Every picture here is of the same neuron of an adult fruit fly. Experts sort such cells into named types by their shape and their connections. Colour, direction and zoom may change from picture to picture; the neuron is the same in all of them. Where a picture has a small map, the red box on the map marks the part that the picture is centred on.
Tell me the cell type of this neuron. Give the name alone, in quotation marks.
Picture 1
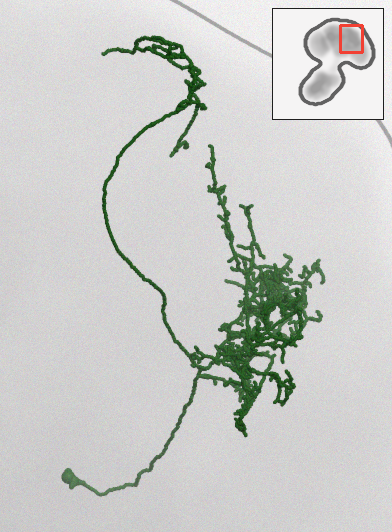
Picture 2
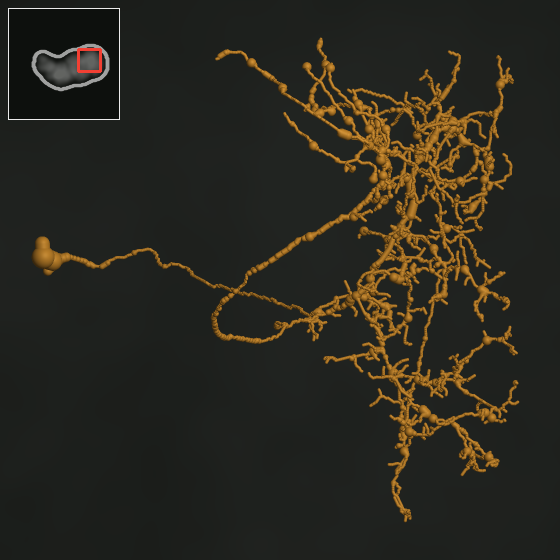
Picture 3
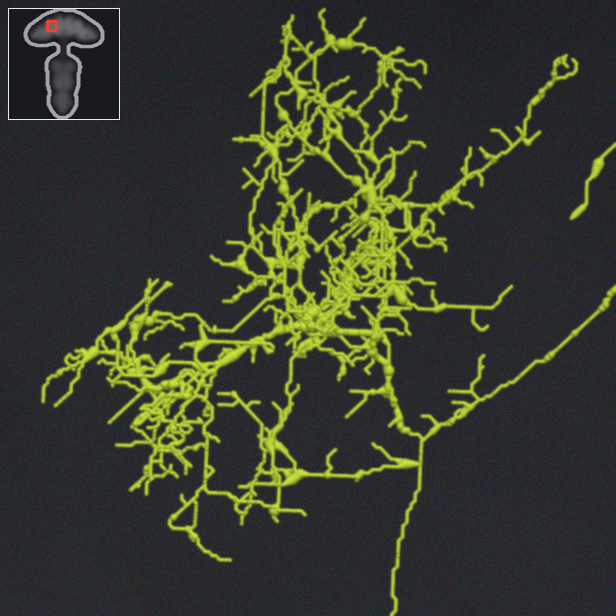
"AVLP494"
